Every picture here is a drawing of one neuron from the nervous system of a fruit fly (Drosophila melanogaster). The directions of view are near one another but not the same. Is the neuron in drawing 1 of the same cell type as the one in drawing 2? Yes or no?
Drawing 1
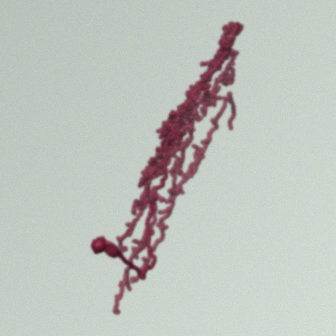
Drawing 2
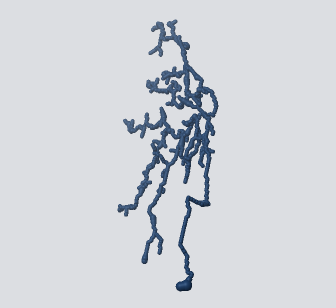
yes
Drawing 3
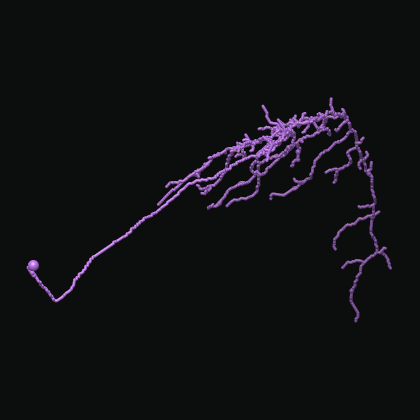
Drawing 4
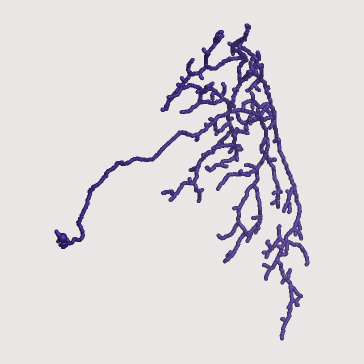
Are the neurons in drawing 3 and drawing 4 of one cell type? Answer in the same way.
yes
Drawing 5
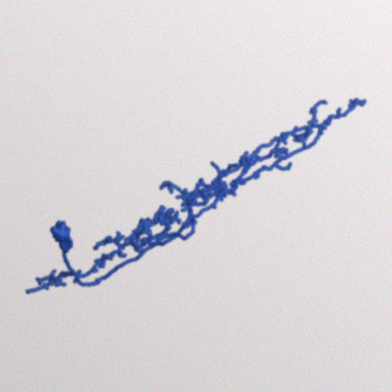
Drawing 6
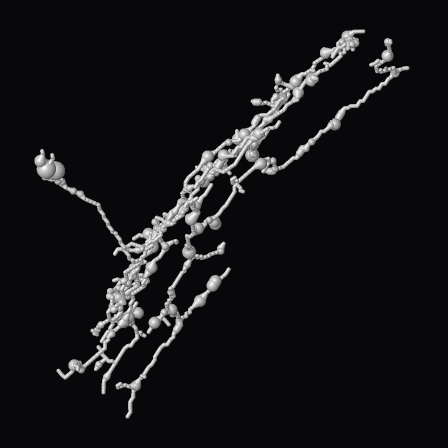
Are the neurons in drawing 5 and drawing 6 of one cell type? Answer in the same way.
yes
